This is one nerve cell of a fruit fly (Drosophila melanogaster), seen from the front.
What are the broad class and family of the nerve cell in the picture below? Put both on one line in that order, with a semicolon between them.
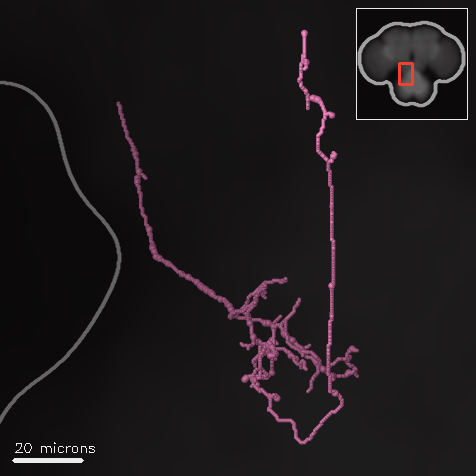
sensory neuron ascending to the brain; class mechanosensory proprioceptive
